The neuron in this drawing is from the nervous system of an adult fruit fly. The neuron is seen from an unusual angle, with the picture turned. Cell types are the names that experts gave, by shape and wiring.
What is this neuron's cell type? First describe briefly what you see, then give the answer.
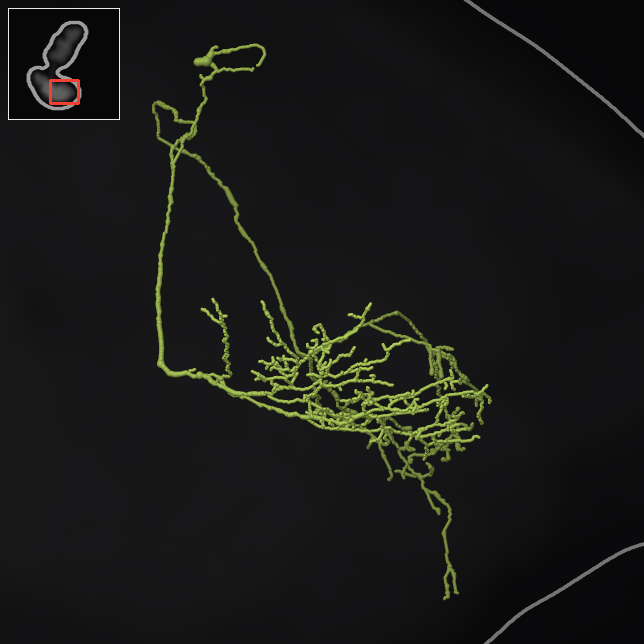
It lies in the brain. Dozens of branch ends can be seen. Its broad class is visual projection neuron. Its cell type is MeVP35.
